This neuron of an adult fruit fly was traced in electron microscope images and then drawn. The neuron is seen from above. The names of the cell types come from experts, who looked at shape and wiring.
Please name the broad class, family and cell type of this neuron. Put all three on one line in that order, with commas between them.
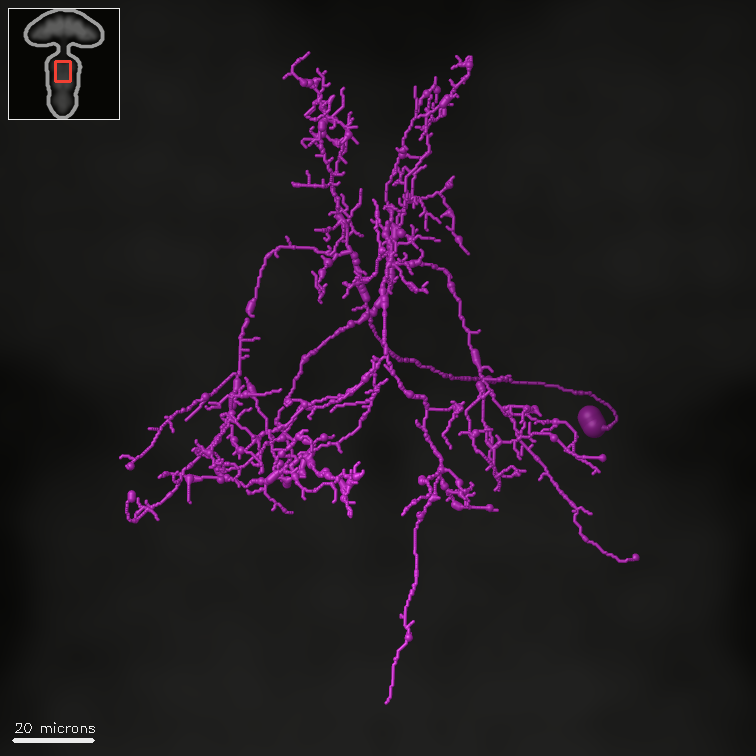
nerve-cord intrinsic neuron, hemilineage 05B, IN05B057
